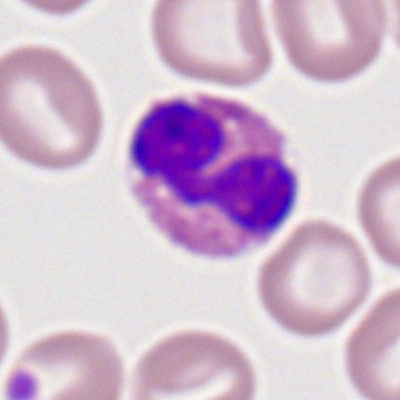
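Eosinophil, the cell at the centre of a stained human blood smear viewed by light microscopy. The cell outline is smooth and round. The nucleus is split into two lobes, and its chromatin stains a dense, dark purple. The cytoplasm is pink rather than blue.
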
